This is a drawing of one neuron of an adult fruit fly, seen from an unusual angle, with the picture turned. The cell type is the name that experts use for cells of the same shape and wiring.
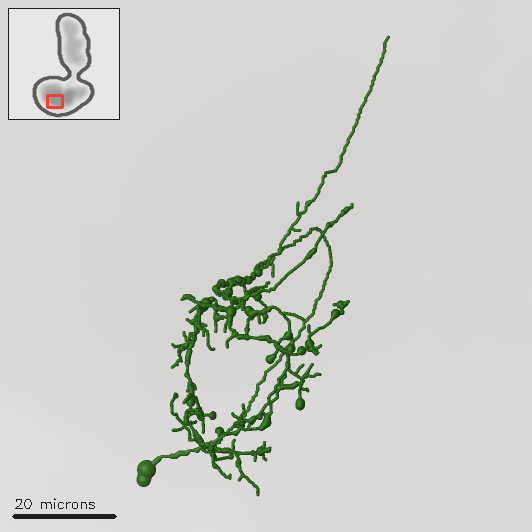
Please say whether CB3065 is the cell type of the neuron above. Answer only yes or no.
no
